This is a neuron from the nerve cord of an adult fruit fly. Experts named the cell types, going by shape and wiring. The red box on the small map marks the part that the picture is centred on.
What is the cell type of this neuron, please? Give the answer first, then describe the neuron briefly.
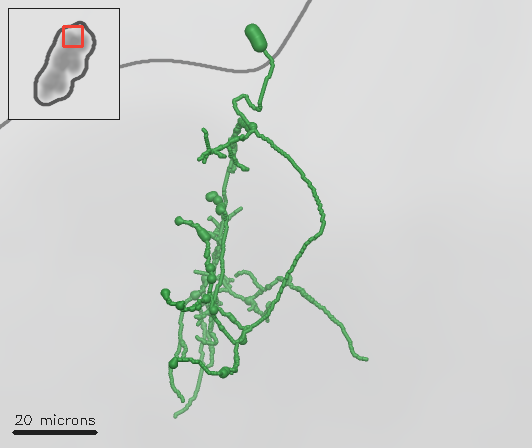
The cell type is IN09A096. This is a nerve-cord intrinsic neuron. From top to bottom in the picture it spans about 95 microns. As drawn here it is taller than it is wide.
